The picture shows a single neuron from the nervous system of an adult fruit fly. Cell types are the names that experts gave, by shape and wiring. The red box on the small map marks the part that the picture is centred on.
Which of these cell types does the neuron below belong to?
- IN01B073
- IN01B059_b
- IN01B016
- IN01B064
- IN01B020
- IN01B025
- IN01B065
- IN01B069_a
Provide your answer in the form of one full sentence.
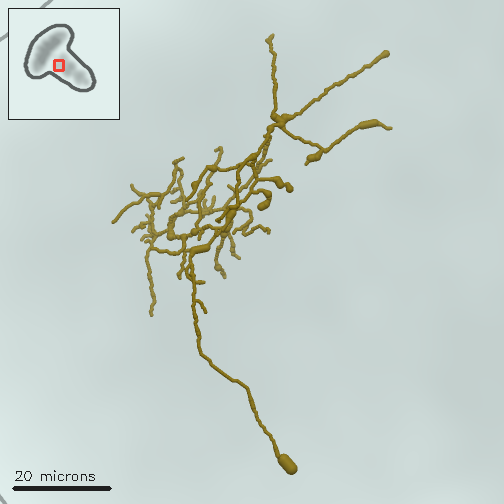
This neuron is typed as IN01B073.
